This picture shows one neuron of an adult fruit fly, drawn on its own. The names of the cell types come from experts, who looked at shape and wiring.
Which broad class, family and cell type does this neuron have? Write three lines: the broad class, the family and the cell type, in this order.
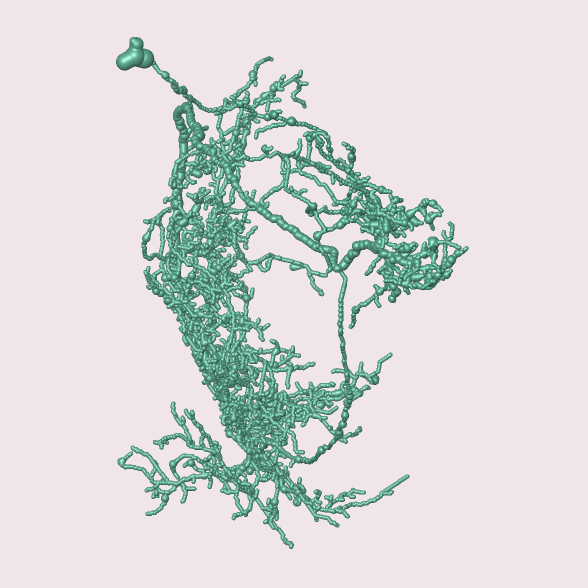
central-brain intrinsic neuron
hemilineage DM2_central
SMP286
